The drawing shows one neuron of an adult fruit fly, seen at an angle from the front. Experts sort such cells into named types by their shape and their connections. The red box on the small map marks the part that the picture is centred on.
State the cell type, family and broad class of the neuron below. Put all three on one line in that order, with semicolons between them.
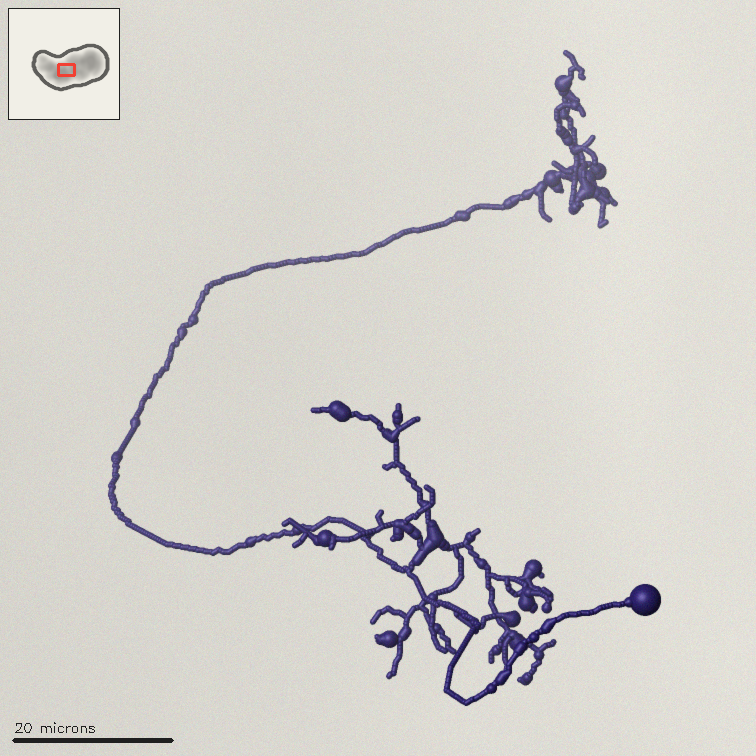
Tm34; Tm; optic-lobe intrinsic neuron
